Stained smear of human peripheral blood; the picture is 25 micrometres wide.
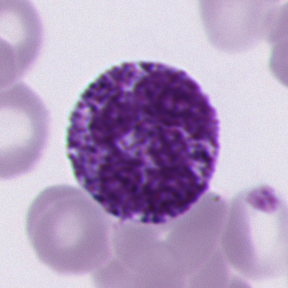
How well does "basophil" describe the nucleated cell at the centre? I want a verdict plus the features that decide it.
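Granules: coarse, dark purple, filling the whole cell, with only small pale gaps of cytoplasm between them.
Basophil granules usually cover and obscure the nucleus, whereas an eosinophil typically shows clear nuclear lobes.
Granules spread over the whole cell therefore go with basophil and against eosinophil. Size: about 14 micrometres across.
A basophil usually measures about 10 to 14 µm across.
The size therefore agrees with basophil. Outline: round, without long projections. Verdict: the name basophil fits.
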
